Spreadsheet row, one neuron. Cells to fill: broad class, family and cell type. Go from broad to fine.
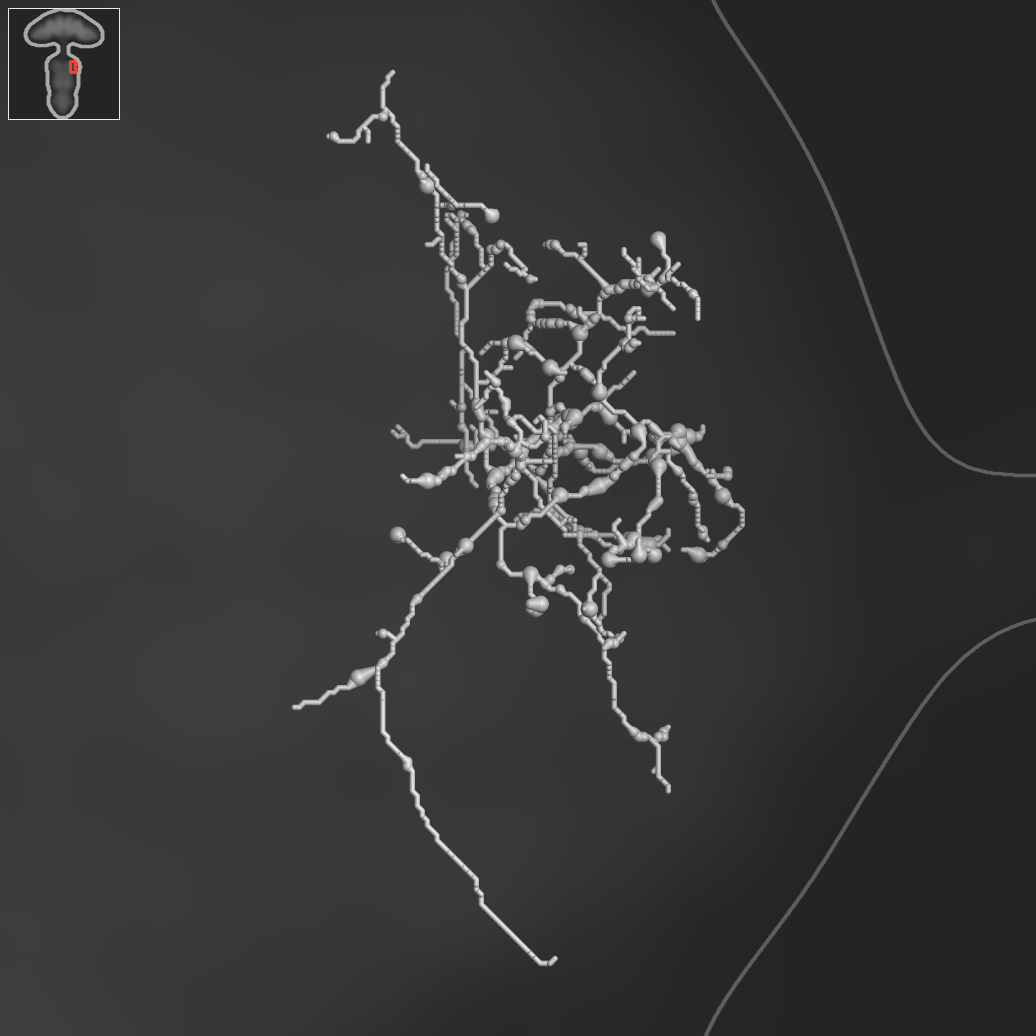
nerve-cord intrinsic neuron; hemilineage 21A; IN21A081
